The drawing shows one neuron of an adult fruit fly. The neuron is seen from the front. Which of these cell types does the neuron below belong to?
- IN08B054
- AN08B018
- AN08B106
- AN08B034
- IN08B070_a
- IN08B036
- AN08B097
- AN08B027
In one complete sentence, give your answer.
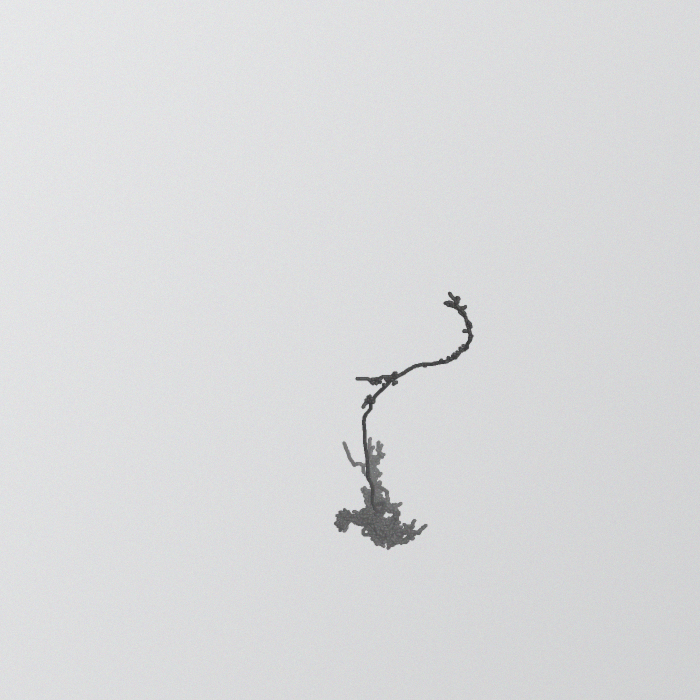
What this neuron is, by cell type, is AN08B034.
